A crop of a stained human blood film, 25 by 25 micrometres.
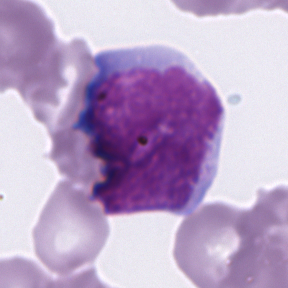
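Myeloblast, the central cell. Its outline is angular, with straight edges along the top and right sides. A single unlobed mass forms the nucleus, whose chromatin is finely granular and evenly spread, lacking coarse clumps. Two small dark dots lie over the nucleus.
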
